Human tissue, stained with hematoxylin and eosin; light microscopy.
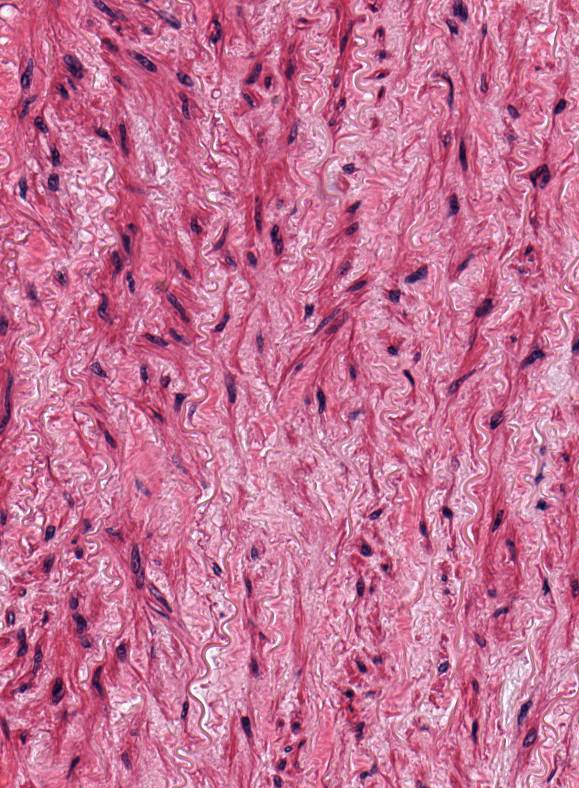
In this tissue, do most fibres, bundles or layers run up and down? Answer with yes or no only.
Yes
